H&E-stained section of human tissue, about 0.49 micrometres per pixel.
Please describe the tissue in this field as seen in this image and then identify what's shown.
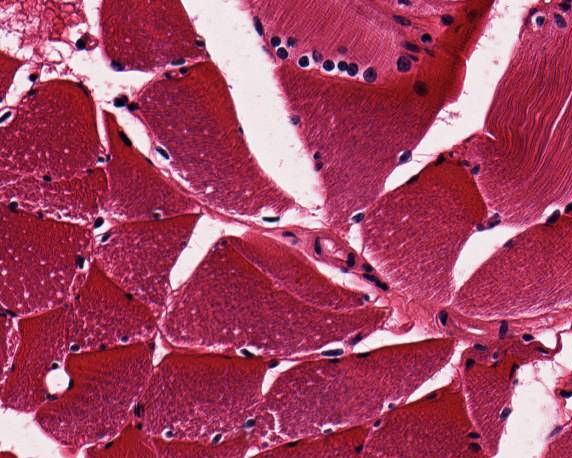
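Fibres at the upper right, cut lengthwise or obliquely, show fine cross striations. Their small, dark nuclei sit at the fibre edges, not centrally. Cytoplasm stains deep pink-red with a finely stippled texture; connective tissue between fibres is scant and thin. This is skeletal muscle.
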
